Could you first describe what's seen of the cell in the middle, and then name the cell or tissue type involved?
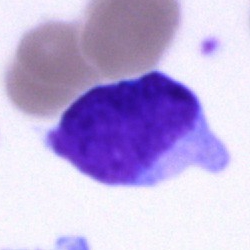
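An irregular, angular outline, not a smooth round one, bounds this cell. The nucleus fills most of the cell. Scant, pale lavender-blue cytoplasm extends as a pale projection toward the lower right. The cell is a blast.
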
